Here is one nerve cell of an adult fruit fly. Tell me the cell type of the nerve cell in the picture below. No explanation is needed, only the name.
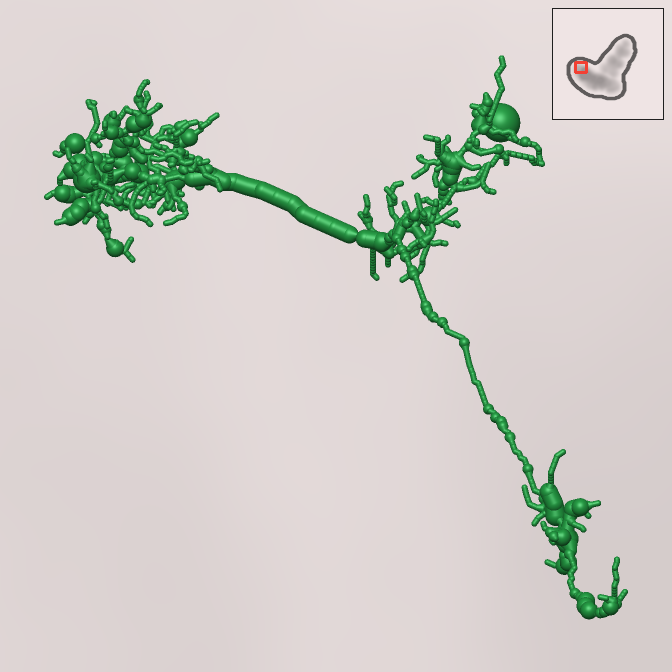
Y3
